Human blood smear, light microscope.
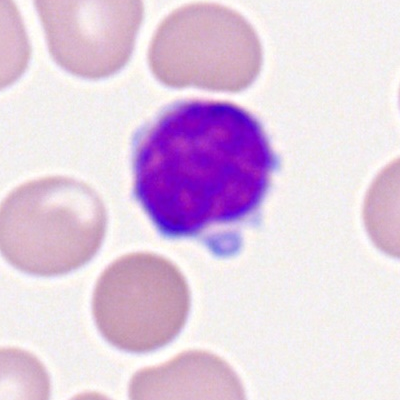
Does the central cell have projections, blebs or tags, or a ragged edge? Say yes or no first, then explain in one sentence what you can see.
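Yes. A small pale blue bleb protrudes from the lower edge.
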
